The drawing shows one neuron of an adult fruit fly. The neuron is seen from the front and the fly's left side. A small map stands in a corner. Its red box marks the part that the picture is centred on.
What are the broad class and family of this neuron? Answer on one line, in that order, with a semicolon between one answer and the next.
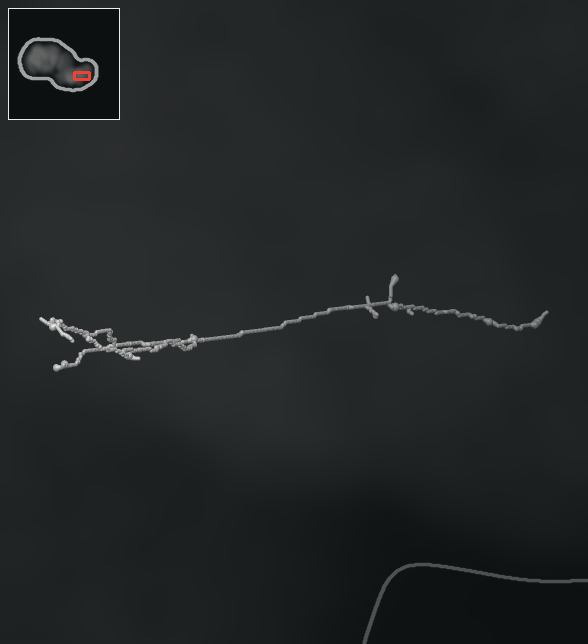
sensory neuron entering the nerve cord; class mechanosensory proprioceptive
